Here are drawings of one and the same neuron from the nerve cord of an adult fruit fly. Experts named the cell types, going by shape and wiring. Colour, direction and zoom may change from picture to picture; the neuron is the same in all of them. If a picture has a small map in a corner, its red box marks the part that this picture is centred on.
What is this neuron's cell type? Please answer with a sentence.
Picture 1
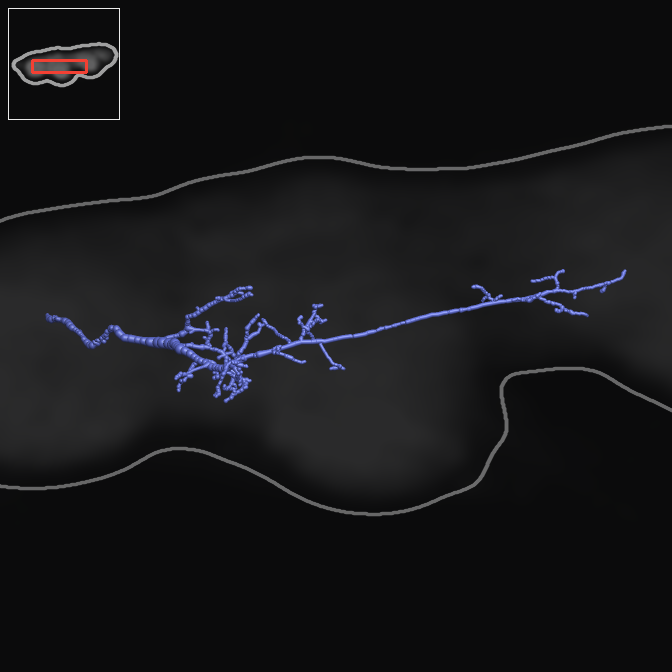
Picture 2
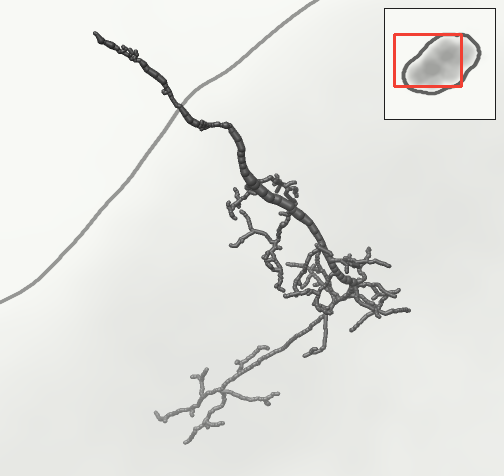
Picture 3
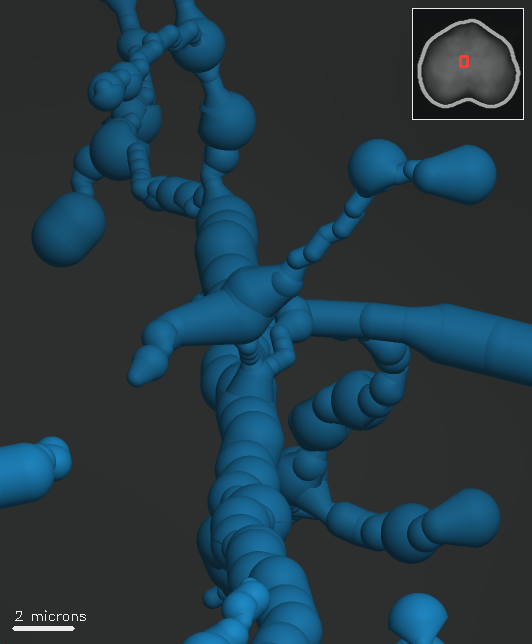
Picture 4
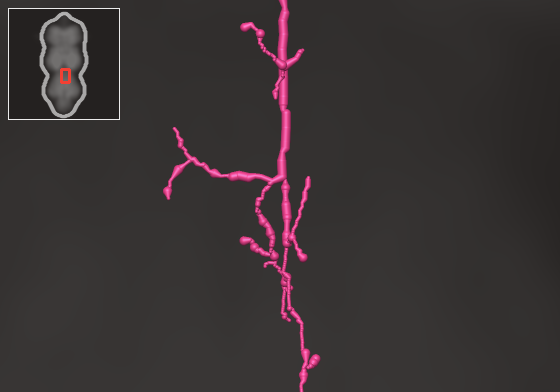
The cell type is SNpp30.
